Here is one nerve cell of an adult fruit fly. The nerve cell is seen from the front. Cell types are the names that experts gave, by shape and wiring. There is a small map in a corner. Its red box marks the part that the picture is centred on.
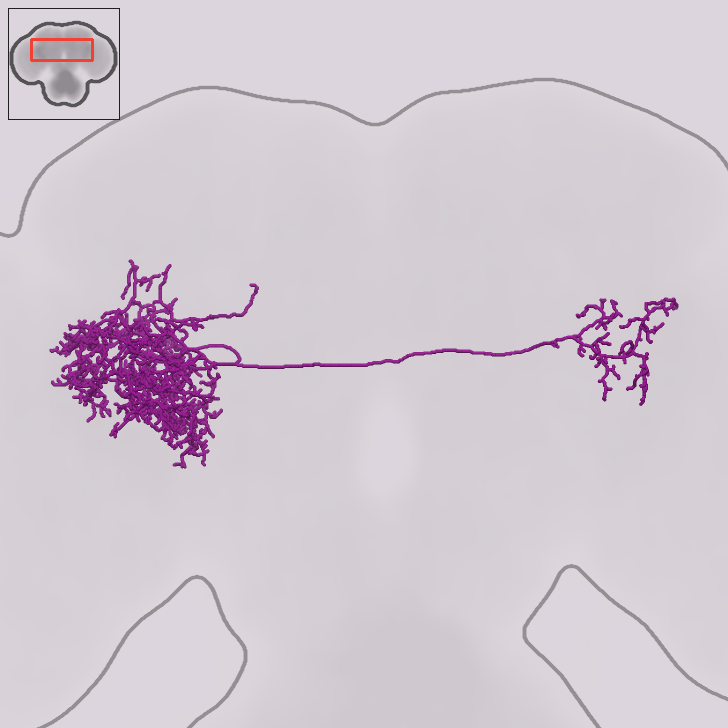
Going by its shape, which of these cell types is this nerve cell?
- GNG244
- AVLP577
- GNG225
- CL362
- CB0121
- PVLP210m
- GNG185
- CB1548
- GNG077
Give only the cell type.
AVLP577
